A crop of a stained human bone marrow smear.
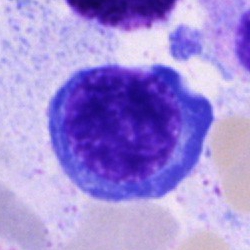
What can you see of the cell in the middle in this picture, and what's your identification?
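The chromatin is dark purple and gathered in coarse clumps. The cytoplasm contains no visible granules, and its rim is wider to the right of the nucleus than to the left. At the upper right, the cell outline bulges outward. This cell is an erythroblast.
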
